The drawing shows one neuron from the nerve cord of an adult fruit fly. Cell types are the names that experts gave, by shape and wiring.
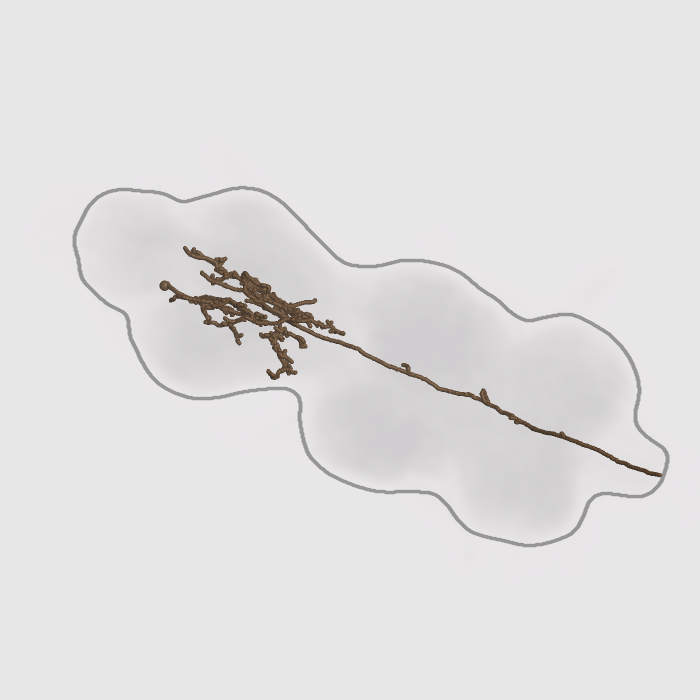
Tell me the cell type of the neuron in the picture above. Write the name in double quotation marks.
"AN05B059"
